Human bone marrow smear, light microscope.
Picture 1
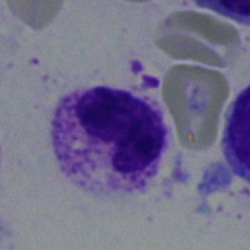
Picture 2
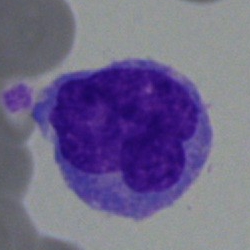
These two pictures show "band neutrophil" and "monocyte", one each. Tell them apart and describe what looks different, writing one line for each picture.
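Picture 1 is a band neutrophil. The cytoplasm is plentiful and pale lilac.
Picture 2 is a monocyte. The nucleus fills most of the cell, leaving the widest rim of cytoplasm along the bottom.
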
